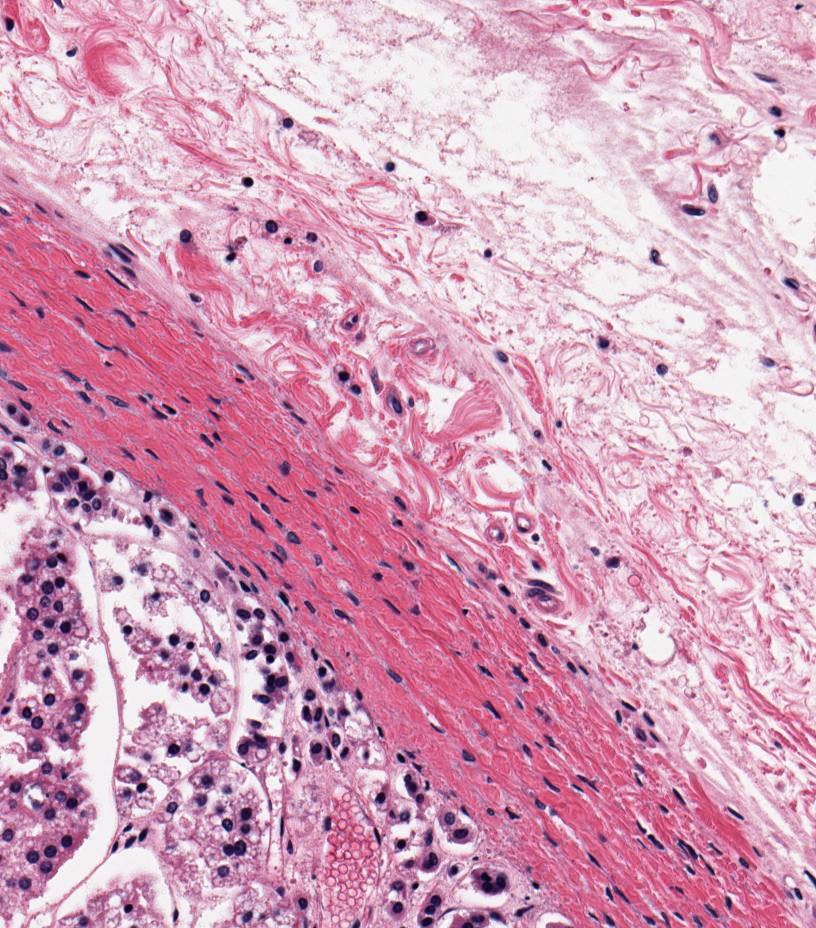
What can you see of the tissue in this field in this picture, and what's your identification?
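A dense pink fibrous band runs diagonally from upper left to lower right, separating cellular tissue at lower left from loose pale tissue at upper right. Its spindle-shaped, elongated nuclei parallel the band's long axis. The lower-left cells have pale, finely vacuolated, foamy cytoplasm and form nests and cords separated by narrow clear spaces. It is adrenal gland.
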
